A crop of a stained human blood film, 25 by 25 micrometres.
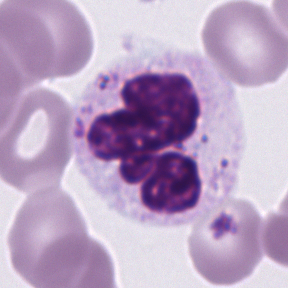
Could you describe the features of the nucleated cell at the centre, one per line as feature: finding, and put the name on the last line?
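Cytoplasm: a wide pale pinkish-lilac rim all around the nucleus
Granules: fine and faint lilac, filling that cytoplasm, as far as I can tell
Dots: a few dark violet ones scattered among the fine granules
Chromatin: dark purple, coarsely clumped
Name: segmented neutrophil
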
